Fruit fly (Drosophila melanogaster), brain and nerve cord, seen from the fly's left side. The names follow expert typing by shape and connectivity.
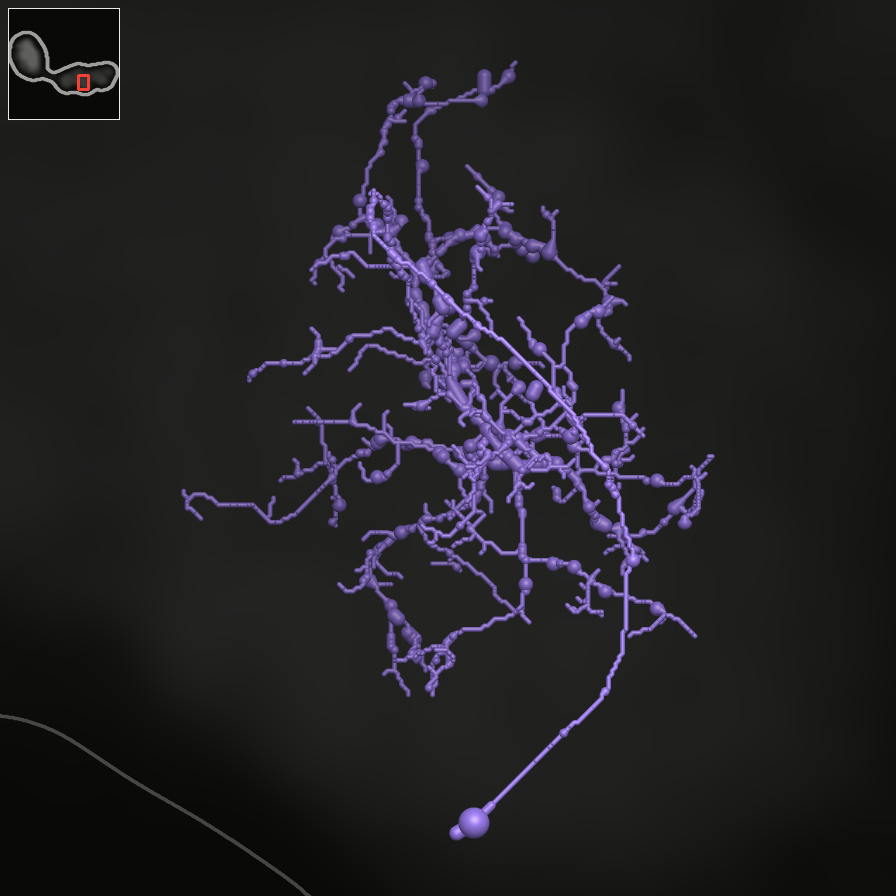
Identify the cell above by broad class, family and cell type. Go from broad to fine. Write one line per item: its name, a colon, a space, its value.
broad class: nerve-cord intrinsic neuron
family: hemilineage 12B
cell type: IN12B034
